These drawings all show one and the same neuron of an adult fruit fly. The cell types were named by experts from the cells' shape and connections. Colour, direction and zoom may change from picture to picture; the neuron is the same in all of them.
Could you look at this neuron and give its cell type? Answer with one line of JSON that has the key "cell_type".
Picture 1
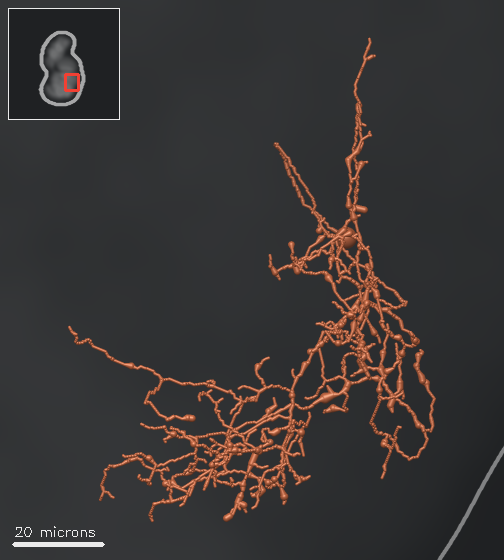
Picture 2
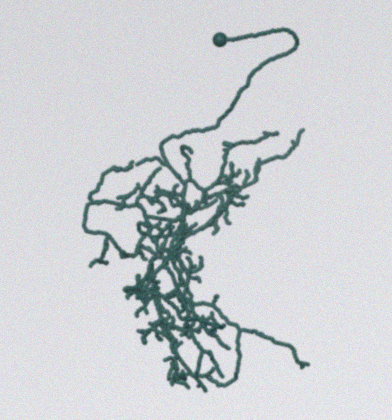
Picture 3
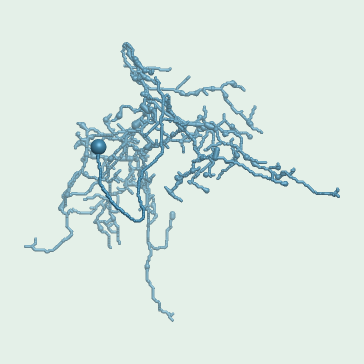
{"cell_type": "SIP071"}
